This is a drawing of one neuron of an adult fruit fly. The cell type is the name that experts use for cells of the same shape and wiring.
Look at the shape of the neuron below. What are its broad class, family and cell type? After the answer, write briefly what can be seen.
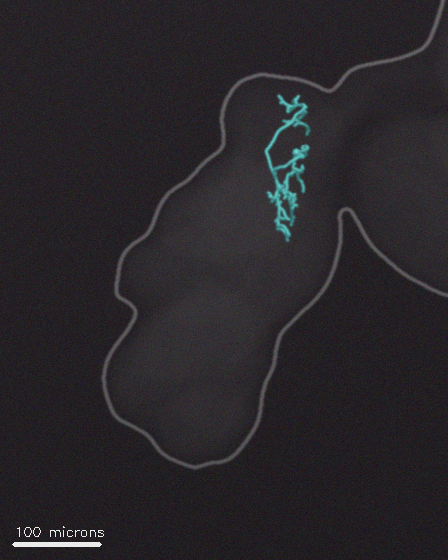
This is a nerve-cord intrinsic neuron. The family is hemilineage 01A. It is of cell type IN01A080_c. By the scale bar it is about 170 microns tall in this view. As drawn here it is more than twice as tall as it is wide.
